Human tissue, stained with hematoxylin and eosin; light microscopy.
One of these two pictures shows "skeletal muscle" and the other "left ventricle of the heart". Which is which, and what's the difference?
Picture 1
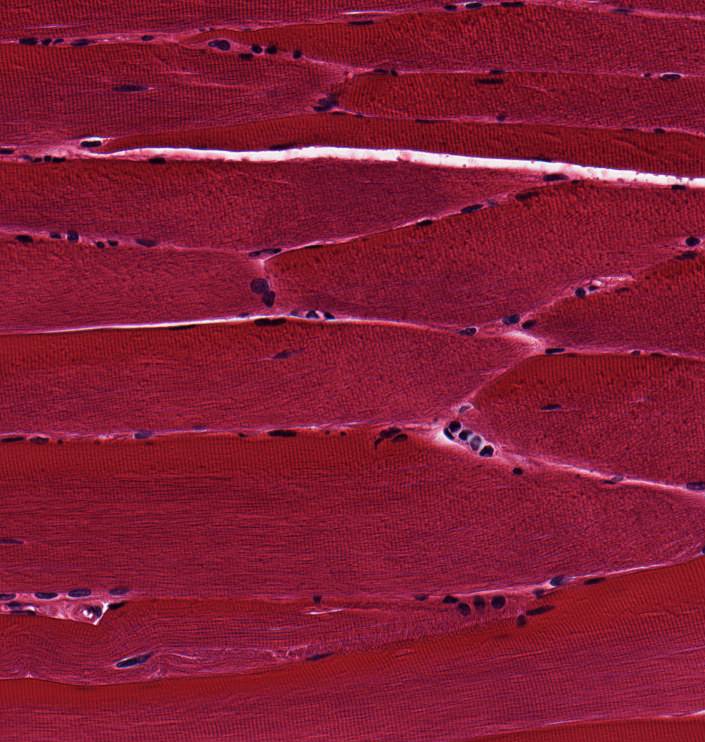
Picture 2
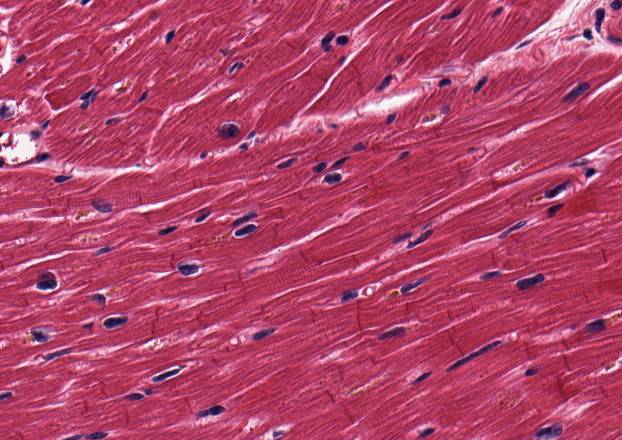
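Picture 1 is skeletal muscle, and picture 2 is the left ventricle of the heart. Begin with where the nuclei sit: in picture 1 the dark, flattened nuclei lie along the edges of the fibres, while in picture 2 the oval nuclei lie in the middle of each fibre.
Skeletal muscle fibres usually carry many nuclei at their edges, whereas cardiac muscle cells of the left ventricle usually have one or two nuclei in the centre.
Picture 1 also shows long, parallel fibres crossing the whole field roughly horizontally, with fine cross-striations running across their width.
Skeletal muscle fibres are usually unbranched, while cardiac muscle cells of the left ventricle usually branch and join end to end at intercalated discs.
Now look at the poles of several nuclei in picture 2, where small clusters of yellow-brown granules lie within the fibres. Both have strongly red cytoplasm, deep and even in picture 1, abundant and deeply eosinophilic in picture 2. Picture 2 has only scant connective tissue between fibres and no fat cells in the field.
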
